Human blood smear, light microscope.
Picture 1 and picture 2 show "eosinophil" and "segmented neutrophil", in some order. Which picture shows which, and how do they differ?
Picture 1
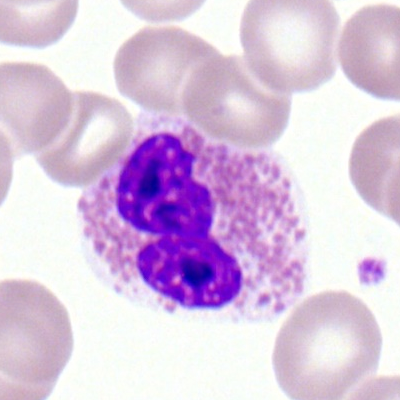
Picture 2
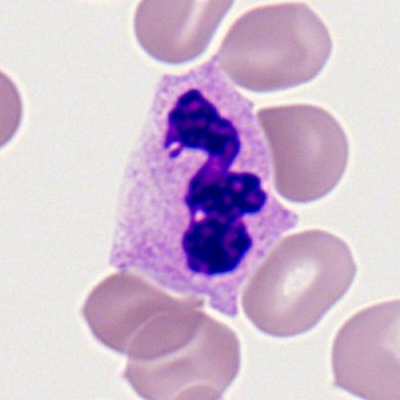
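Picture 1's the eosinophil; picture 2's the segmented neutrophil. Start with the nucleus: in the segmented neutrophil it's split into lobes with a thin strand joining them.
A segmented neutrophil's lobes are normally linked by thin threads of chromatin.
The eosinophil's nucleus has two lobes, and you won't find a nucleolus in either.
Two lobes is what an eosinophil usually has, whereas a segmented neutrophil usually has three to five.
The granules differ as well: the neutrophil's cytoplasm is plentiful, pale pinkish-lilac and filled with fine, faint lilac granules, while the eosinophil's granules are round and fairly even in size.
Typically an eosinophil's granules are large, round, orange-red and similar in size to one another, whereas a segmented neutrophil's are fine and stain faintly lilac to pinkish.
Shape differs too: the eosinophil is roughly round, but the neutrophil's outline is irregular and angular. What they share is the chromatin, dark purple and coarsely clumped in both.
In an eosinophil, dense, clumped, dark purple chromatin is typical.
The neutrophil shows no vacuoles, and a small purple fragment lies just to the eosinophil's right.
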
